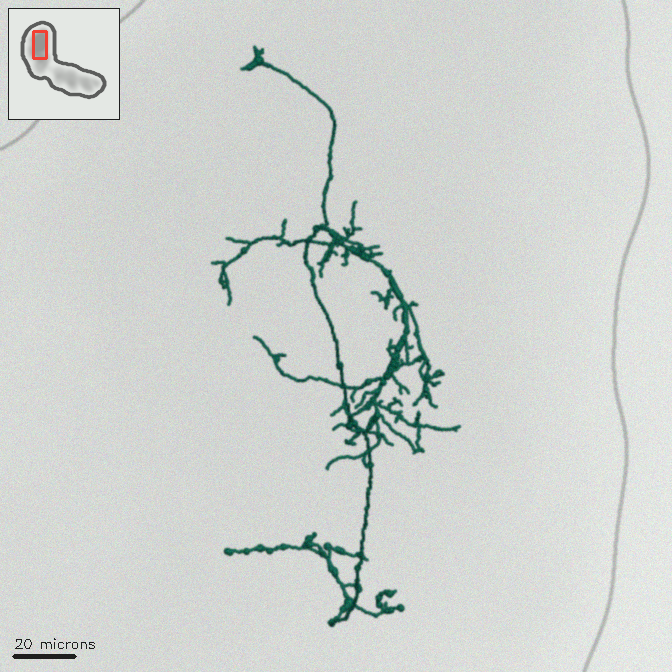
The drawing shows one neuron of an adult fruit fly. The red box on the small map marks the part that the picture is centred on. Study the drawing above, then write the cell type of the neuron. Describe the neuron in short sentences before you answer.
The cell body is at the top of the picture. From top to bottom in the picture it spans about 190 microns. The picture shows dozens of branch ends. This is a central-brain intrinsic neuron. It is of cell type PLP059.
